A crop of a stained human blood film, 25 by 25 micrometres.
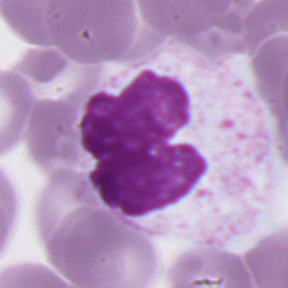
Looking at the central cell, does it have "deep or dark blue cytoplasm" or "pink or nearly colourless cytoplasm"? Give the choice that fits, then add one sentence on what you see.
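Pink or nearly colourless cytoplasm. The cytoplasm is abundant and very pale, nearly colourless.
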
